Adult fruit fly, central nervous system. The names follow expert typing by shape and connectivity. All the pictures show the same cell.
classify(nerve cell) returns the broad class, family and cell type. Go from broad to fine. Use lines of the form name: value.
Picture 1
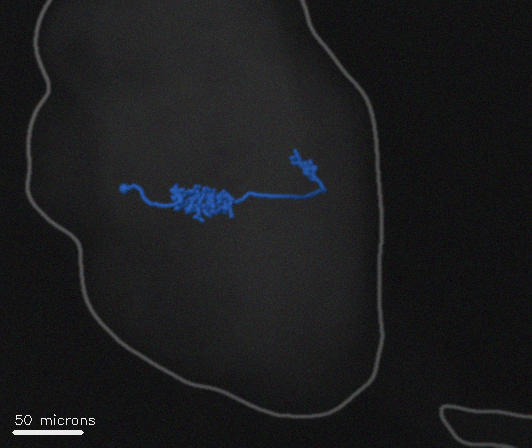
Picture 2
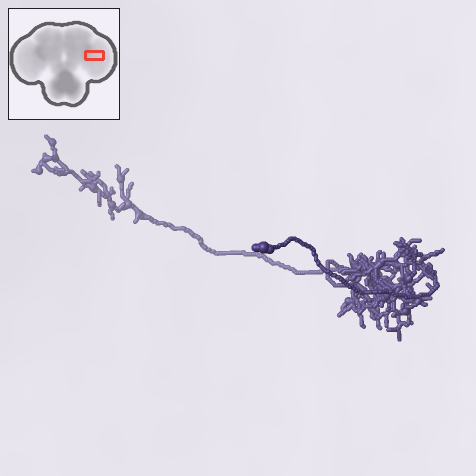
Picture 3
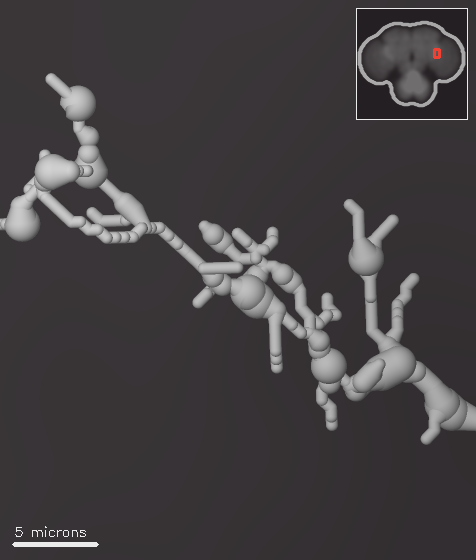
broad class: optic-lobe intrinsic neuron
family: Tm
cell type: Tm37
